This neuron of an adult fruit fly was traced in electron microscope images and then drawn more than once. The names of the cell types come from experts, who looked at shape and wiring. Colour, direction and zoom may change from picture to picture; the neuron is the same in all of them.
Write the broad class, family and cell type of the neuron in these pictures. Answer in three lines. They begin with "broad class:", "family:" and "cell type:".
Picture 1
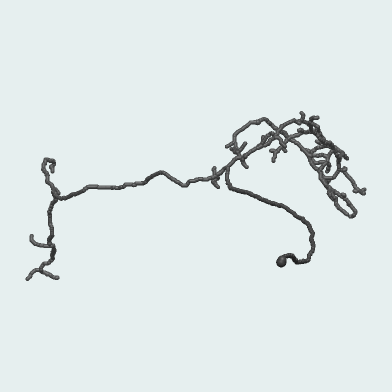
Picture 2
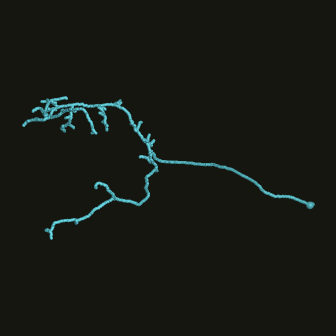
broad class: nerve-cord intrinsic neuron
family: hemilineage 07B
cell type: IN07B103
